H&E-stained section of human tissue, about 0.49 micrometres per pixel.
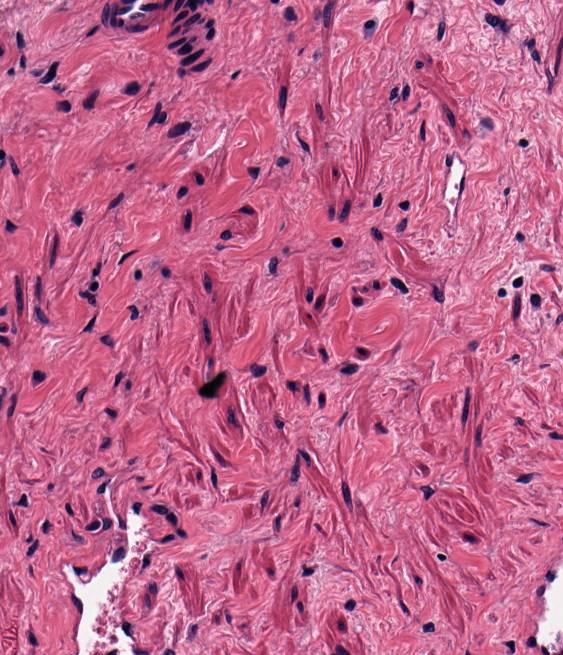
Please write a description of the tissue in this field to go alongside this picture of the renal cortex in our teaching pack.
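Look across the whole field and you will find dense eosinophilic collagen, its bundles running in haphazard directions that cross one another. Notice that the bundles are wavy and curled, not straight. Most of the nuclei you see are small and dark, spindle-shaped or oval. Try to find cytoplasm or borders around these cells: none stand out distinctly from the collagen surrounding them.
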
